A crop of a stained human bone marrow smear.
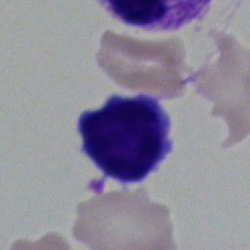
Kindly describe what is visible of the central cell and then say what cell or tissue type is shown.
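Shape: roughly round overall. Margin: irregular, small blunt bumps around the edge. Staining: whole cell dense, dark blue-purple. No clear vacuoles. Cell: lymphocyte.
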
